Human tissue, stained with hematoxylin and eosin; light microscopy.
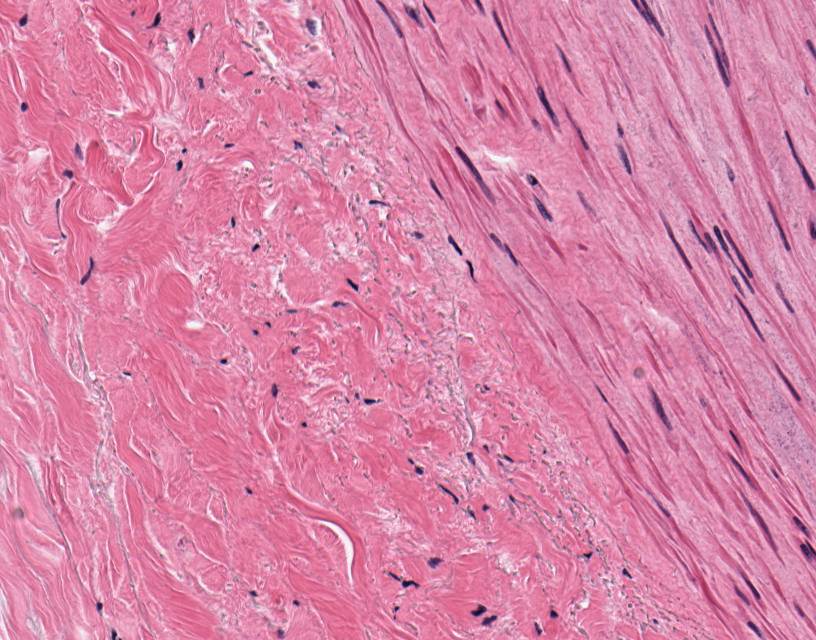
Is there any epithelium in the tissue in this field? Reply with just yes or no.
No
